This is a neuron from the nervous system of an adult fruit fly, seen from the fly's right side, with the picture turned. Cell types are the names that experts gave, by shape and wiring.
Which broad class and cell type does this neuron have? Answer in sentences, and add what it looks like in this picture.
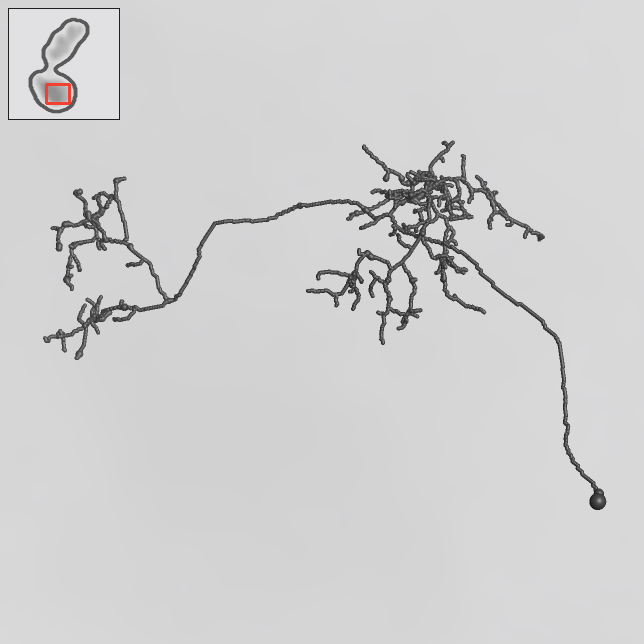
It is a central-brain intrinsic neuron. Its cell type is IB032. Its cell body lies at the lower right of the picture. Dozens of branch ends can be seen.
